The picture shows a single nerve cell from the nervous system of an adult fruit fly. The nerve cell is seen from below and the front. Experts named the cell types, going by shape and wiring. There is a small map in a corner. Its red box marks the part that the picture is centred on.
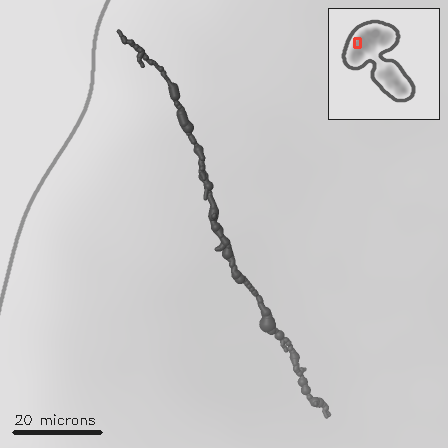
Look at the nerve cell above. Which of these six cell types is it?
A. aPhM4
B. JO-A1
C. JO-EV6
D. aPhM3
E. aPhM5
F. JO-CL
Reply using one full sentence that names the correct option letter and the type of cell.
The kind of cell the neuron is, JO-A1, is given in option B.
